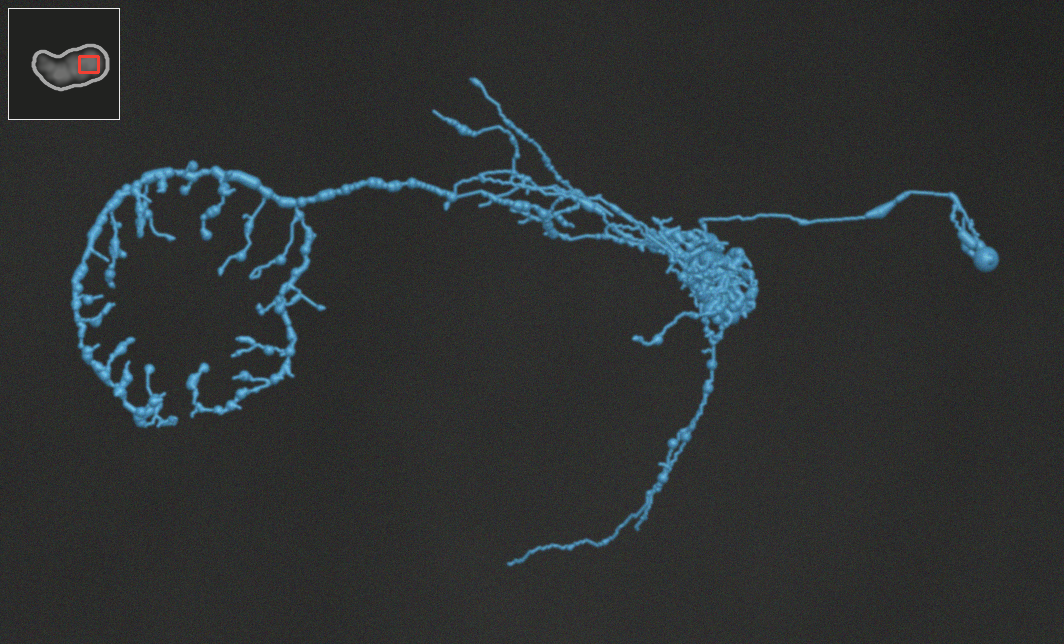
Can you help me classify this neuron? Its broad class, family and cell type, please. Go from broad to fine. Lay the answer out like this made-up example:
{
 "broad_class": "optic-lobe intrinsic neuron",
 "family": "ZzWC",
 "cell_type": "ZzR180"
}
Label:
{
 "broad_class": "central-brain intrinsic neuron",
 "family": "hemilineage EBa1",
 "cell_type": "ER6"
}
